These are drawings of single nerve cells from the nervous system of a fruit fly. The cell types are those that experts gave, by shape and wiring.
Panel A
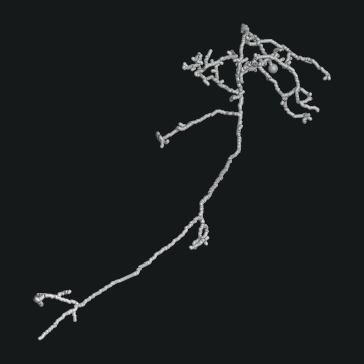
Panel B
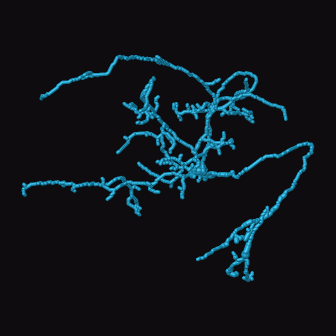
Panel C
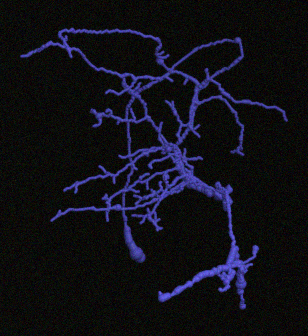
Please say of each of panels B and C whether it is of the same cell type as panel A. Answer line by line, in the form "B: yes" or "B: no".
B: no
C: no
